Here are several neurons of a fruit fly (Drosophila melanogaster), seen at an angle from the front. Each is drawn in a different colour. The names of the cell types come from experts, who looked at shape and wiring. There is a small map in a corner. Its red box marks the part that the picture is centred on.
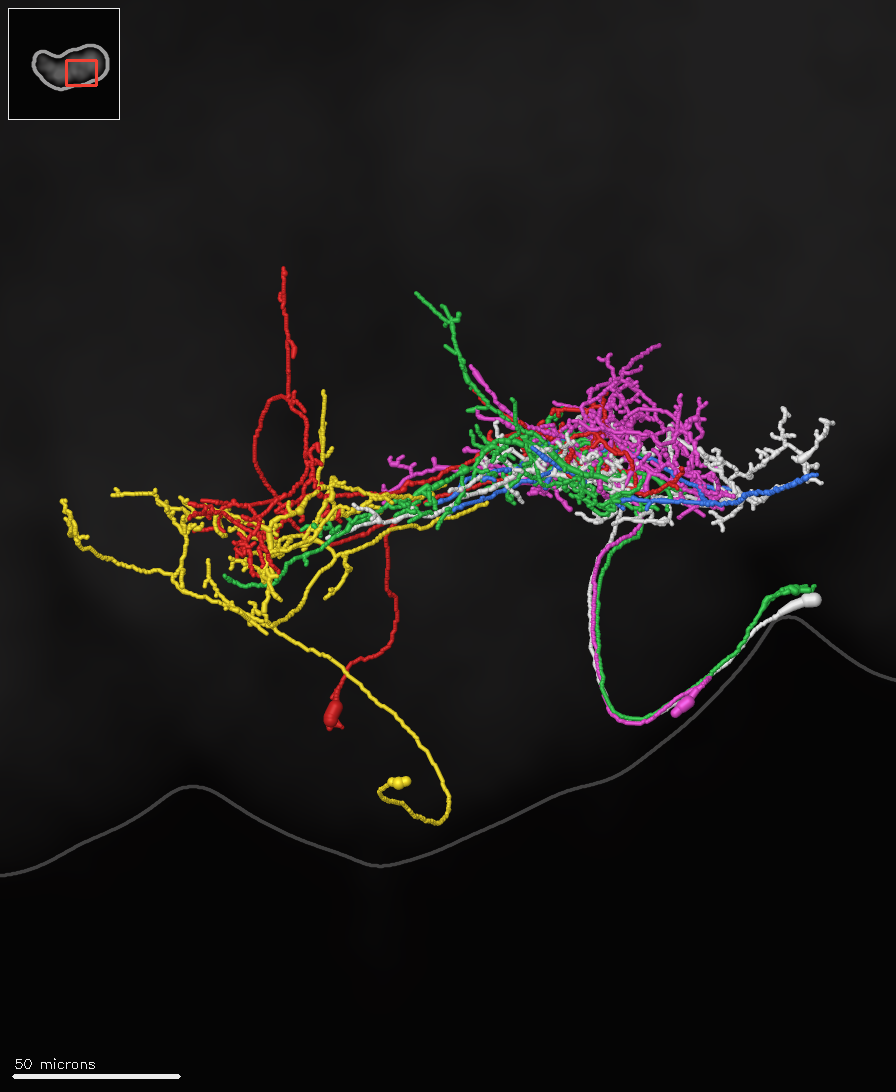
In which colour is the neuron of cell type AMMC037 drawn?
green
